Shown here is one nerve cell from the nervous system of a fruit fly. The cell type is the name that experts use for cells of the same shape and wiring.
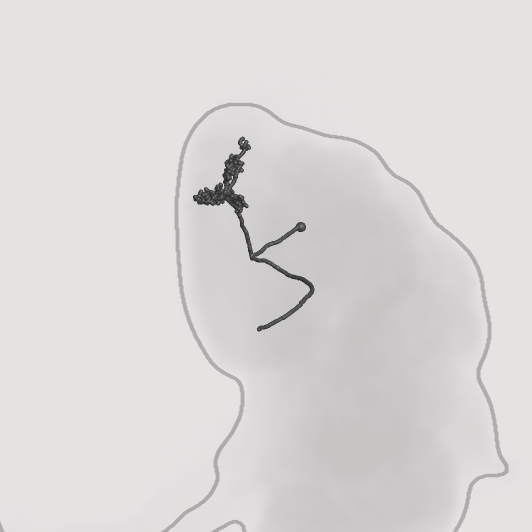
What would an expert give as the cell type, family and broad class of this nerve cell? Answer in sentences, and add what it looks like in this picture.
It is of cell type TmY14. The family is TmY. Its broad class is visual projection neuron. It lies in the brain. Its cell body lies in the middle of the picture.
